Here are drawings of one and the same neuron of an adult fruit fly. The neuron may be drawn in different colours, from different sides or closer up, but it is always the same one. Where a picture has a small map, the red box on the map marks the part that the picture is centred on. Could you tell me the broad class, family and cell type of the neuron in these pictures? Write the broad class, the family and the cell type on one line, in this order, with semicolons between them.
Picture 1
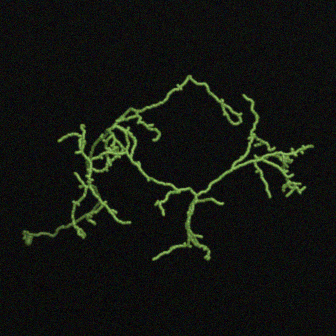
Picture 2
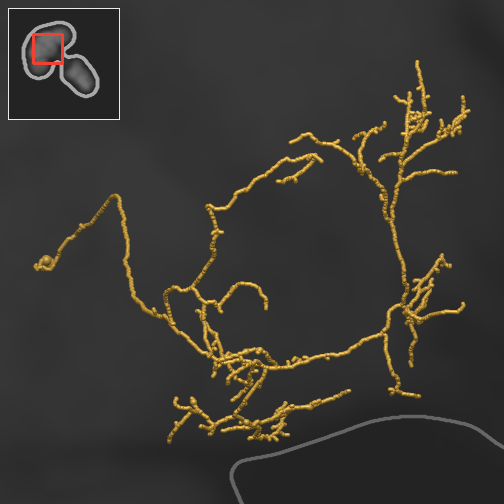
central-brain intrinsic neuron; hemilineage LALv1_ventral; PS324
